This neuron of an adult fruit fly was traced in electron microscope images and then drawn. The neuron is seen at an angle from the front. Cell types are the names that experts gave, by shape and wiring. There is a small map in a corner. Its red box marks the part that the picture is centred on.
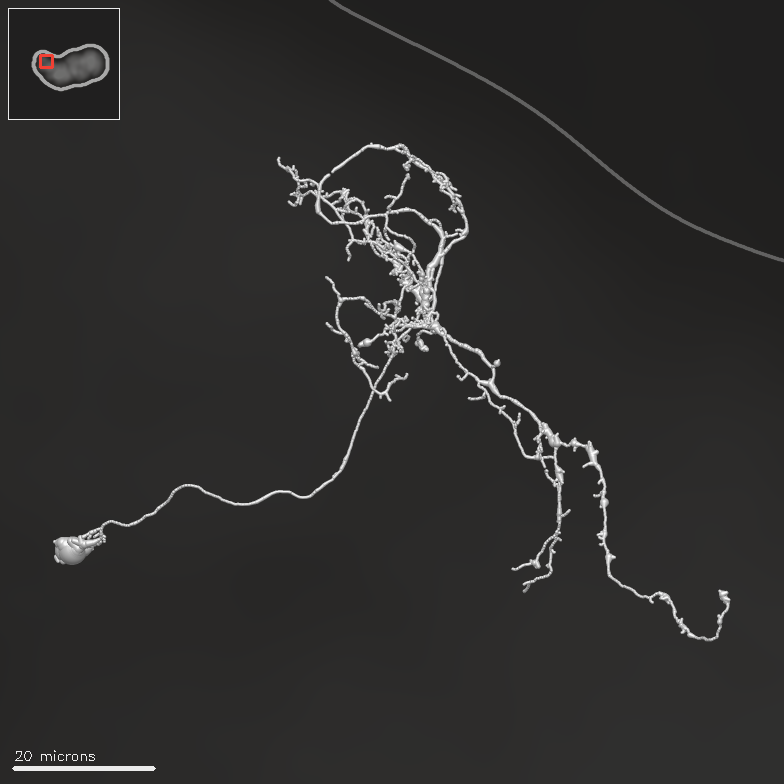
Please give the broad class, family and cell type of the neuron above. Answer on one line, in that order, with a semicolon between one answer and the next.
nerve-cord intrinsic neuron; hemilineage 02A; IN02A054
